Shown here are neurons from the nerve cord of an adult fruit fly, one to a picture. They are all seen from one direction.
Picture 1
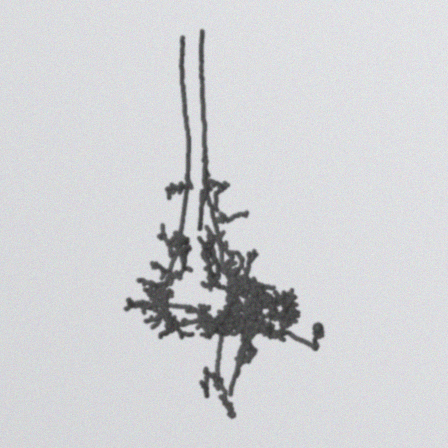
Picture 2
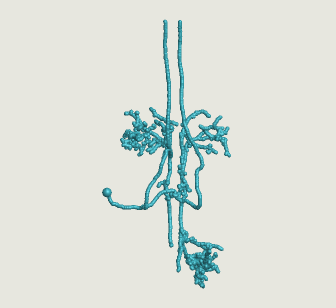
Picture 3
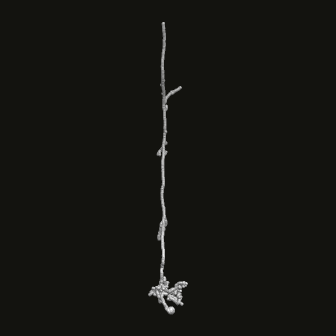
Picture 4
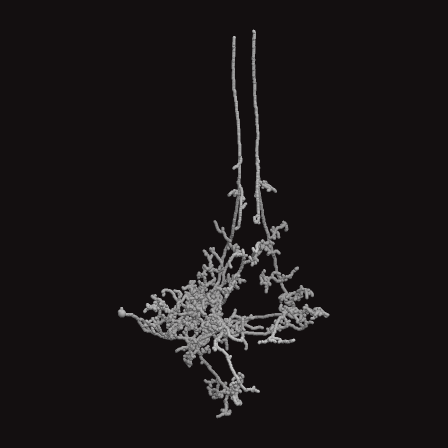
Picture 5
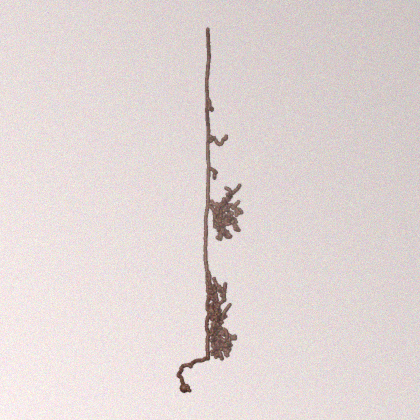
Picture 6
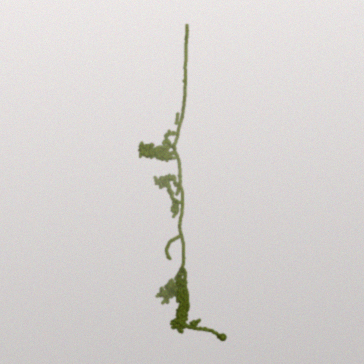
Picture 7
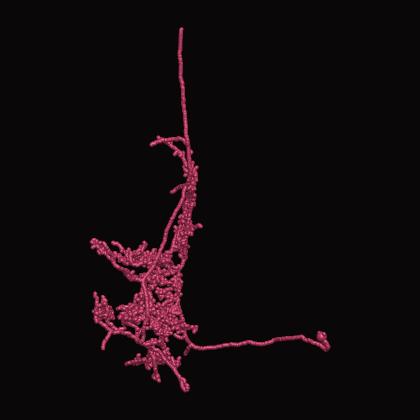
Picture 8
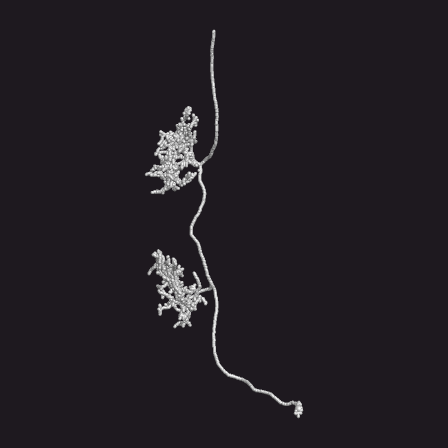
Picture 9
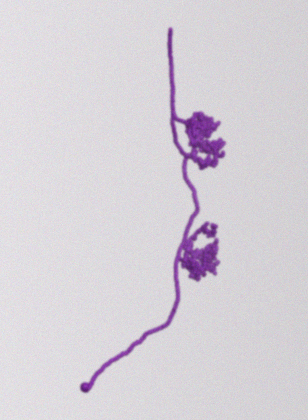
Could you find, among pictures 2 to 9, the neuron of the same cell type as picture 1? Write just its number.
4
